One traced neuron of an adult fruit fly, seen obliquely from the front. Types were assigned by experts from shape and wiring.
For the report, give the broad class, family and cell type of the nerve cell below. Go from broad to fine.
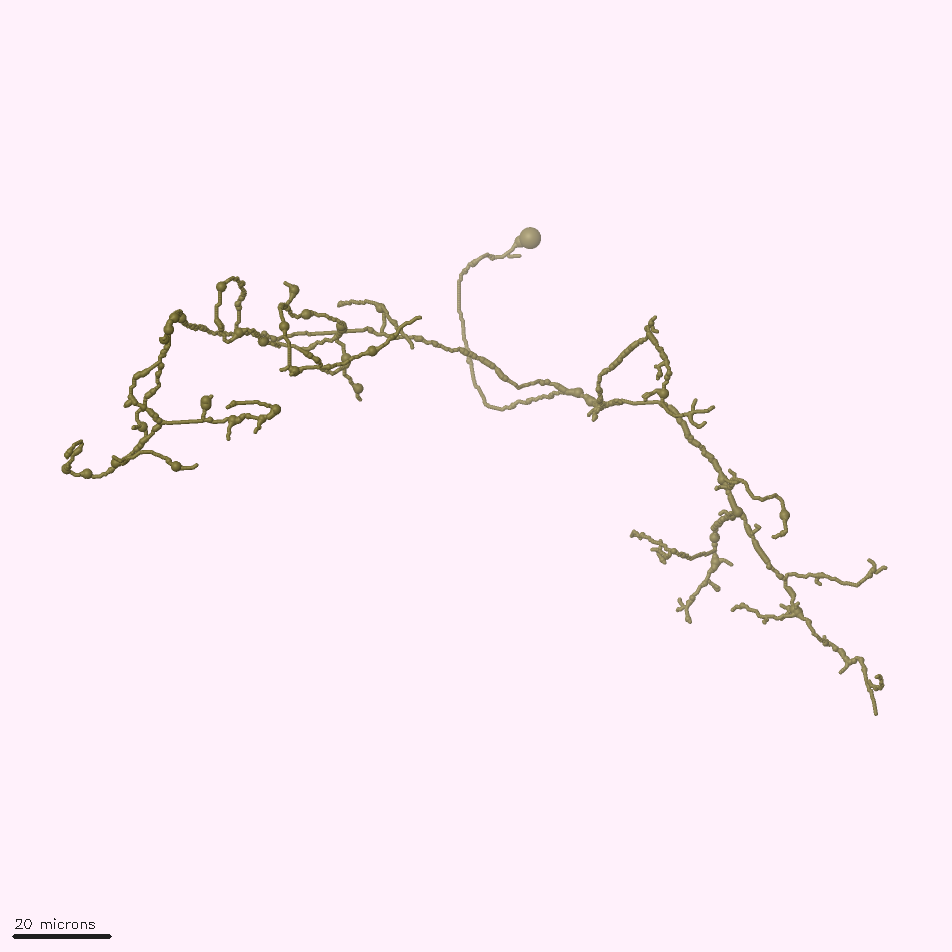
central-brain intrinsic neuron; hemilineage DM3_dorso_lateral; SMP326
